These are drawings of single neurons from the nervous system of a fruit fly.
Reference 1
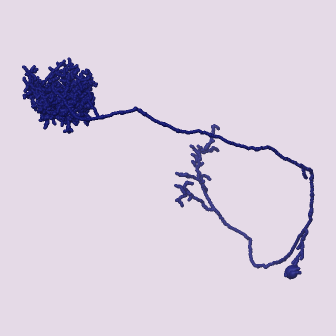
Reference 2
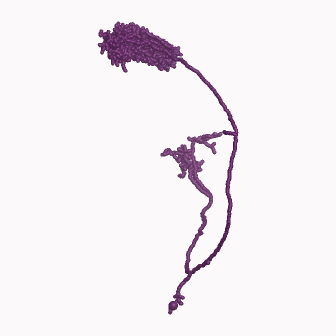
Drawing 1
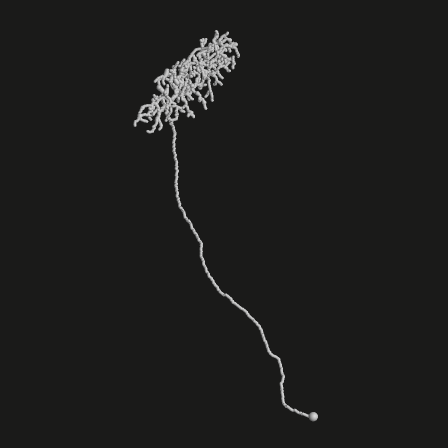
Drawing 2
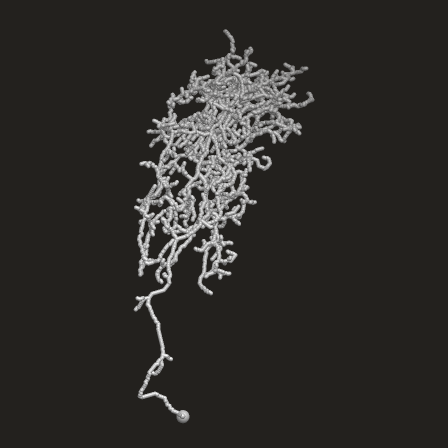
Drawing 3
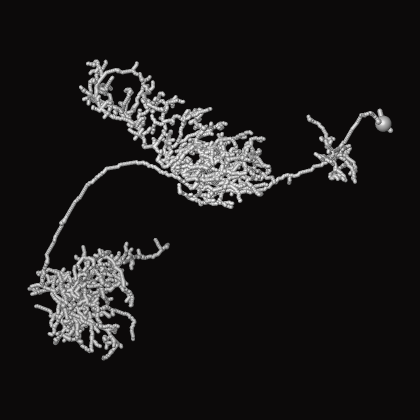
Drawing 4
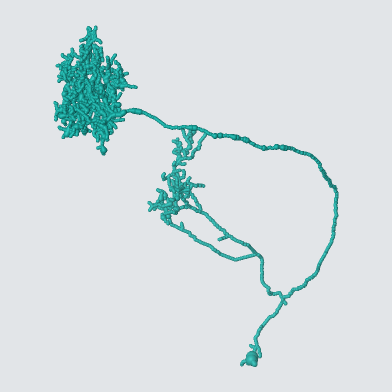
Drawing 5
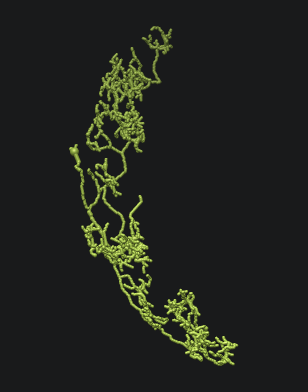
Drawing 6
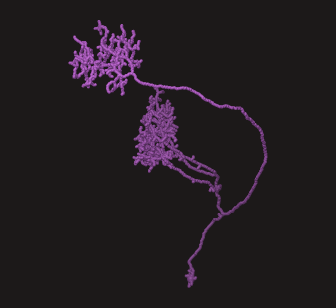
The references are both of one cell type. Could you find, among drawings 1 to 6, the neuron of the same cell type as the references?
Drawing 4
